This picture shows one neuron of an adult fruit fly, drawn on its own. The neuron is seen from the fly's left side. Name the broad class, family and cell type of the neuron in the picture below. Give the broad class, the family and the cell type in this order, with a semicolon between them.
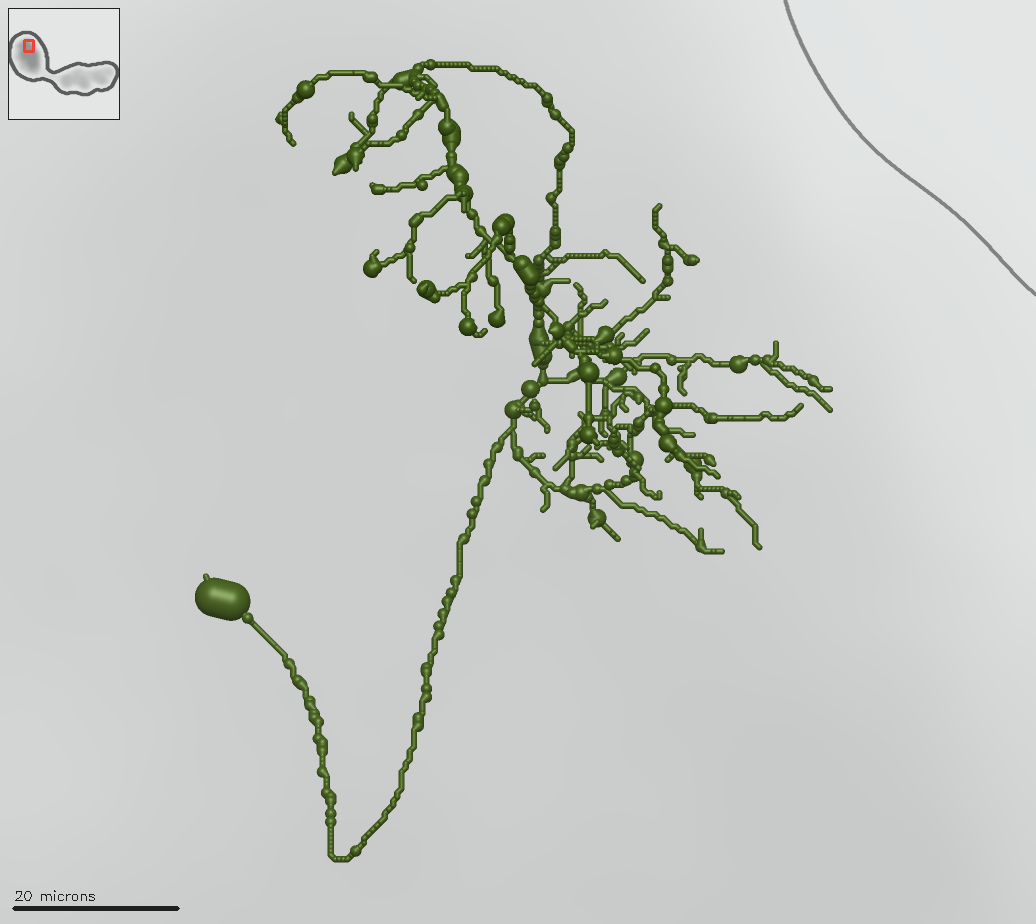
central-brain intrinsic neuron; hemilineage VPNl&d1_dorsal; LHAV5a4_c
